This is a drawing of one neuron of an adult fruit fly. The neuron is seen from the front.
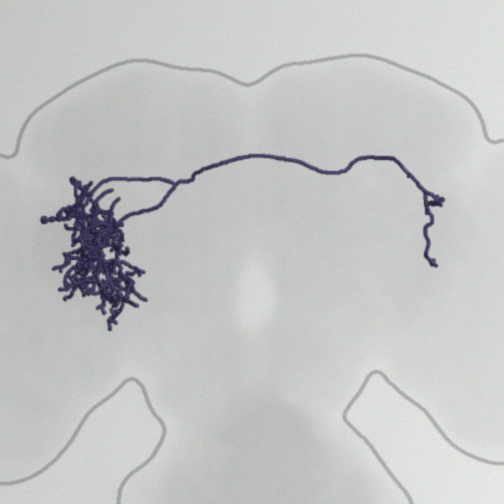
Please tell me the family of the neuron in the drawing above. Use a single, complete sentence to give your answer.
The neuron takes hemilineage VLPa1_medial as its family.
